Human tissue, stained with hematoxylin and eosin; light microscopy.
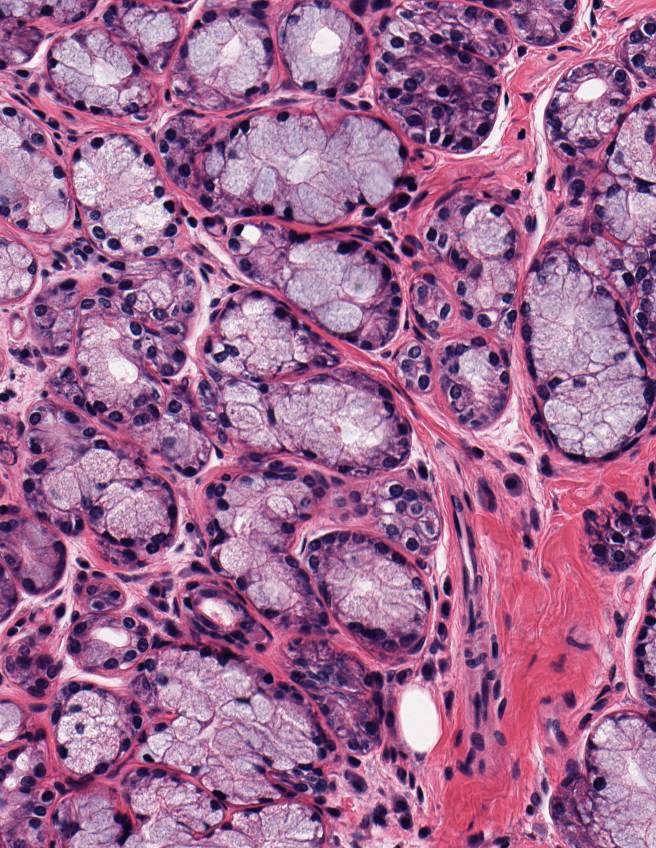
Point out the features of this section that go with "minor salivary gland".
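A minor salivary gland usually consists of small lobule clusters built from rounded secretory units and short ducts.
The closely packed rounded glandular units filling most of this field, separated by thin connective tissue, go with that picture of the minor salivary gland. Most of the units are made of cells with pale, foamy, bluish-grey cytoplasm, whose dark, flattened nuclei are pressed against the cell base. Scattered smaller units, one at the upper centre for instance, have darker purple cytoplasm and round nuclei instead.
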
